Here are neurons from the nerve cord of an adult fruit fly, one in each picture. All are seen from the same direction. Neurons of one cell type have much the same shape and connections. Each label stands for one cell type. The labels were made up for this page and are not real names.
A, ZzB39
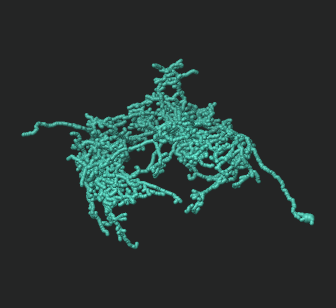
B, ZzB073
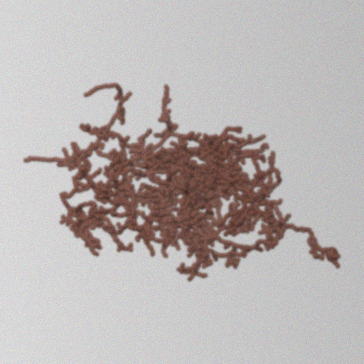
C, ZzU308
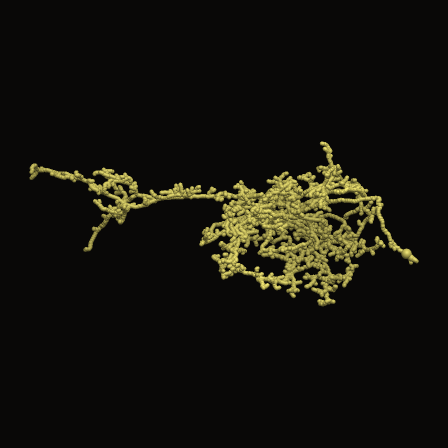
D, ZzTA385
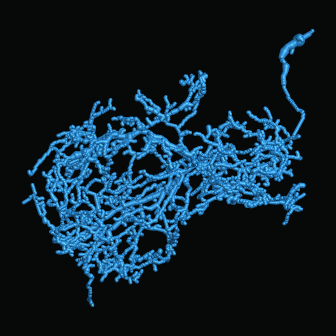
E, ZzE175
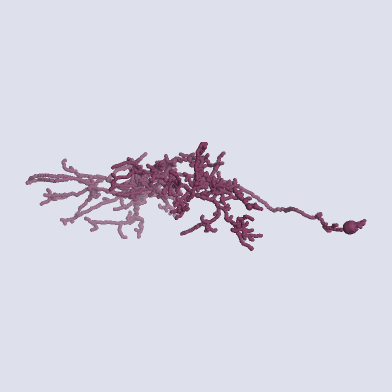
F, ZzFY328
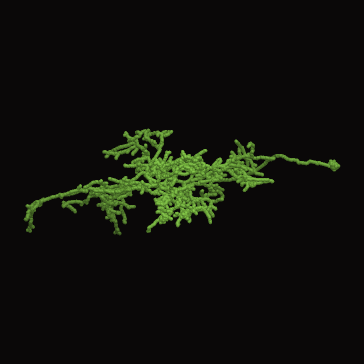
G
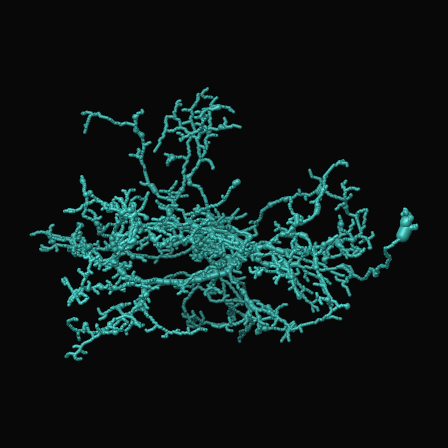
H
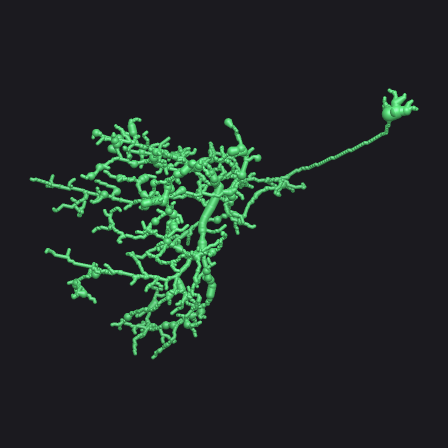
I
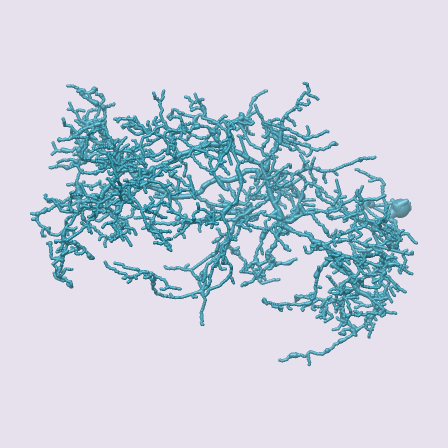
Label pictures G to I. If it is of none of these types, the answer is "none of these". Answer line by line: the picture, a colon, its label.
G: ZzFY328
H: none of these
I: ZzTA385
